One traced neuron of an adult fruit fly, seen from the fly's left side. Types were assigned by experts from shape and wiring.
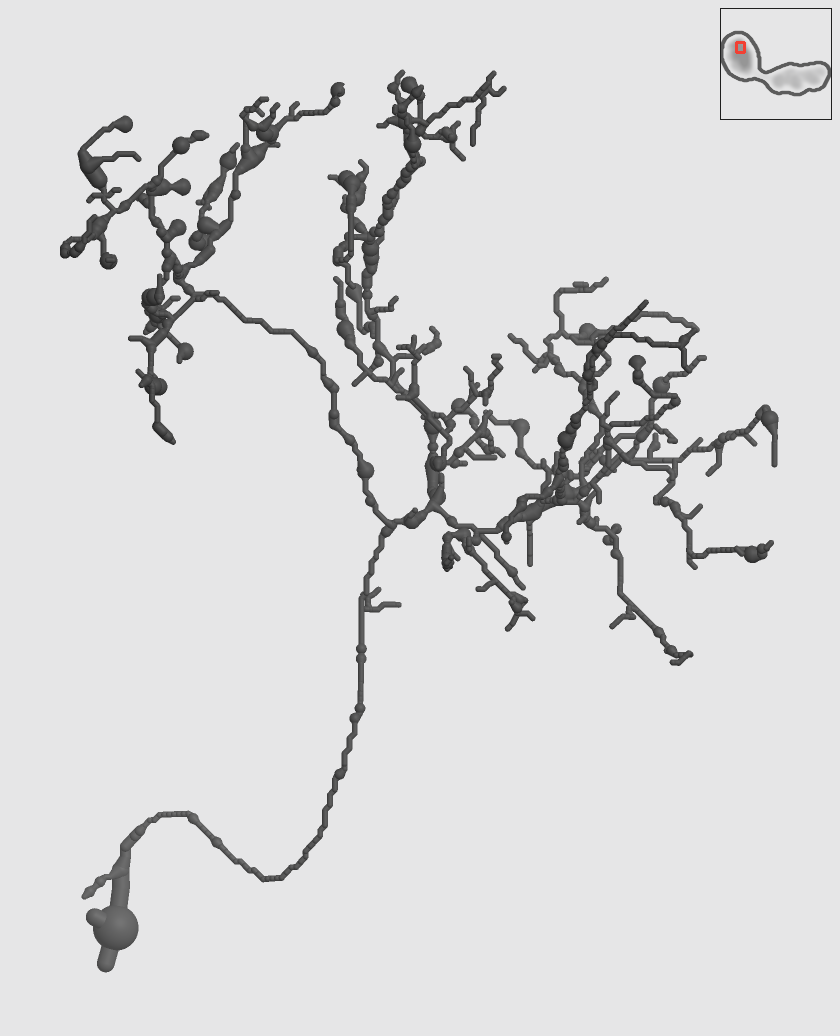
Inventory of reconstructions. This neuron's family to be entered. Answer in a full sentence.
The family is hemilineage LHa2.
